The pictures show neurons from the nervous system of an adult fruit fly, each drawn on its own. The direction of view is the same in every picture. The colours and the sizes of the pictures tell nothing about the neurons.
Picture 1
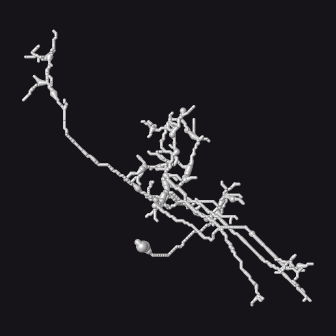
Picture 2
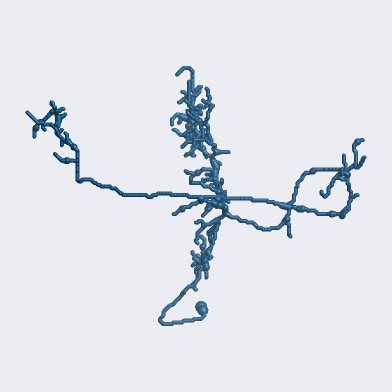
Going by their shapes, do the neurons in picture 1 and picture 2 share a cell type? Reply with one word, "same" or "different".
same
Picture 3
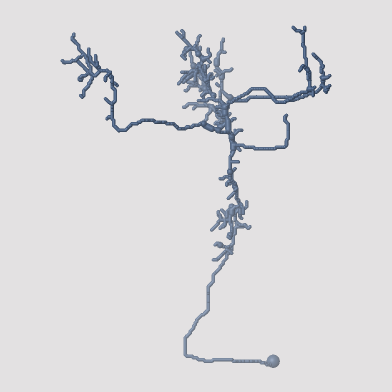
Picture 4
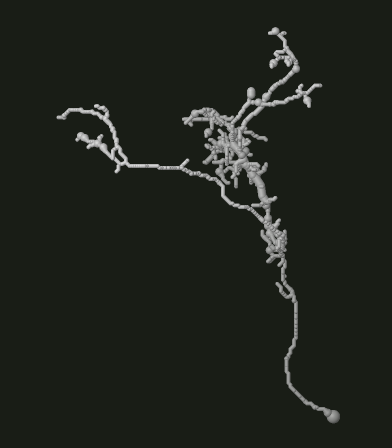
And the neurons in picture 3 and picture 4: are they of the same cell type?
same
